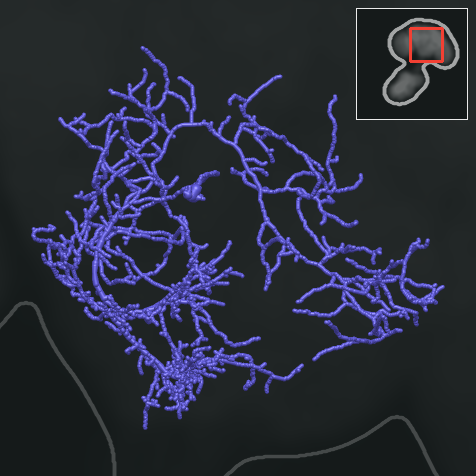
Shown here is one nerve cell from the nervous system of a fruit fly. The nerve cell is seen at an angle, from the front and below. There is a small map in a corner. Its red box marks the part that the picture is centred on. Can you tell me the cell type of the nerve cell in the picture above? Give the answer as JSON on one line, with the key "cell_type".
{"cell_type": "GNG311"}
